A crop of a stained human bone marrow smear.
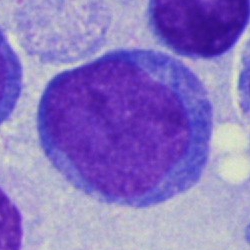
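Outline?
Smooth oval, no surface projections.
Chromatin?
Finely granular, evenly spread, no coarse dark clumps.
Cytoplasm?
Deep blue, with a paler area beside the nucleus at upper right.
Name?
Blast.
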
